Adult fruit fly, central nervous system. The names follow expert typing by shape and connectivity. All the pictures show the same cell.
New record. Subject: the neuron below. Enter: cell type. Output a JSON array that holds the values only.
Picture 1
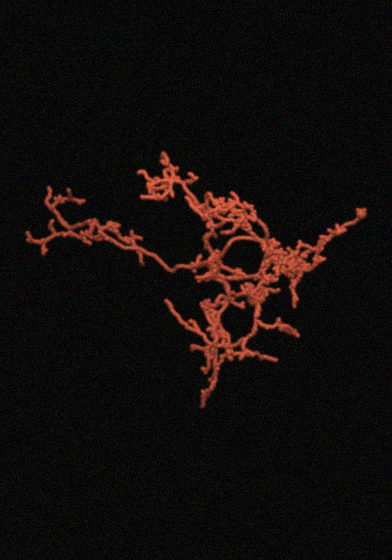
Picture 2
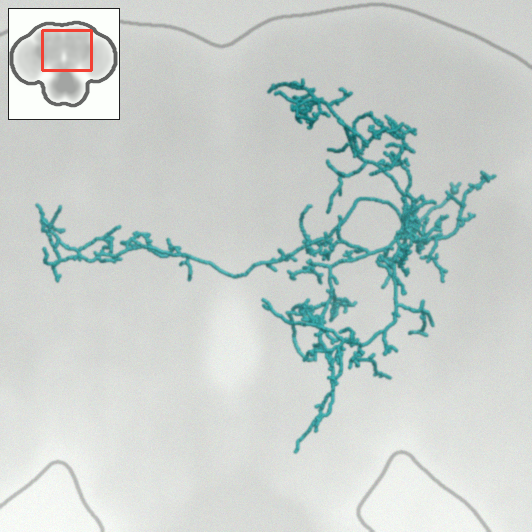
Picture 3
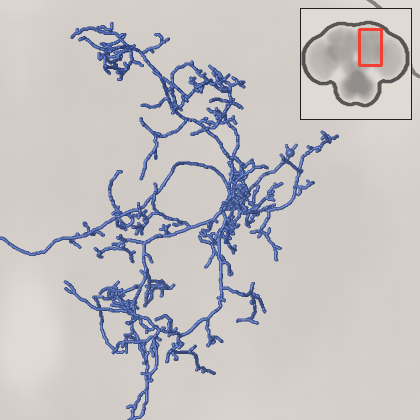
["PVLP211m_a"]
